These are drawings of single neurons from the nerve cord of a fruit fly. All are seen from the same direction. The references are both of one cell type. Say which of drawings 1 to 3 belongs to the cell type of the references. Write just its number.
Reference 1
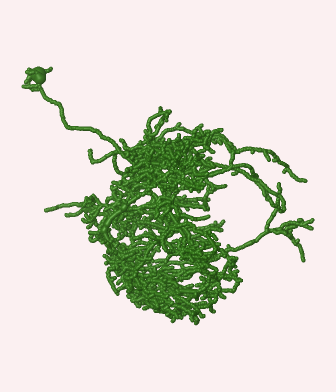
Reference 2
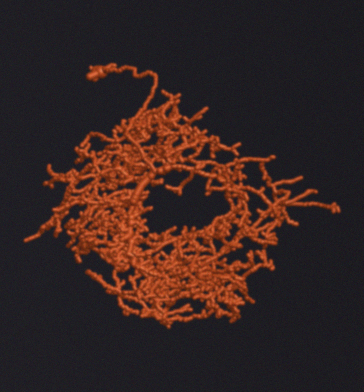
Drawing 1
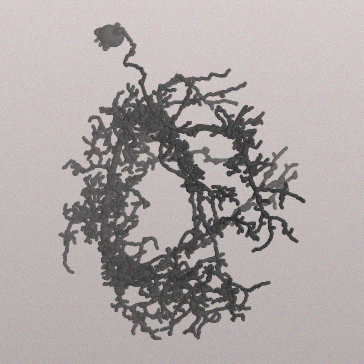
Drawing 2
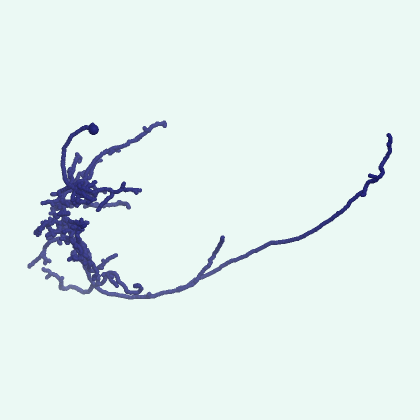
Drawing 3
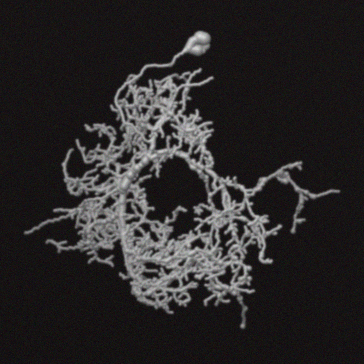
3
